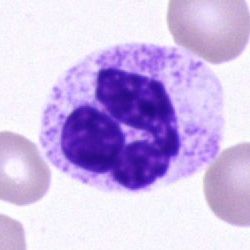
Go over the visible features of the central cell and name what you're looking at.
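Look first at the nucleus: its chromatin is dense and dark purple, and no nucleoli are visible in it. Fine purple granules are scattered throughout the cytoplasm, which shows no vacuoles. The cell is a segmented neutrophil.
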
